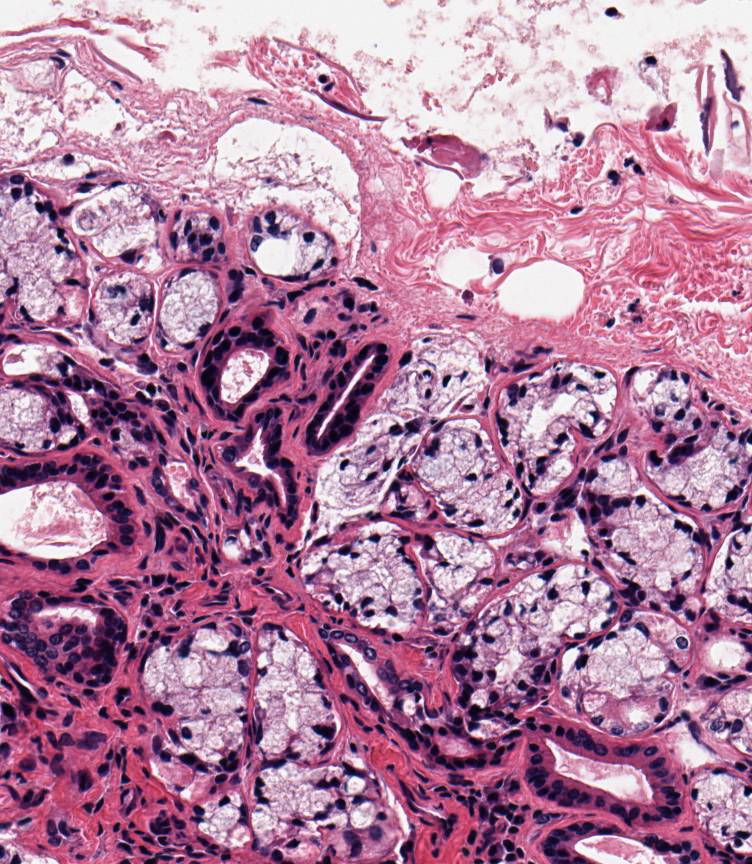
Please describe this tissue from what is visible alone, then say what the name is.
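Closely packed rounded acini fill the lower two-thirds of the field; looser connective tissue lies across the top. Acinar cells have pale, foamy cytoplasm staining faintly, and small dark nuclei flattened against the base. Thin pink collagen strands separate the acini. This is minor salivary gland.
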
